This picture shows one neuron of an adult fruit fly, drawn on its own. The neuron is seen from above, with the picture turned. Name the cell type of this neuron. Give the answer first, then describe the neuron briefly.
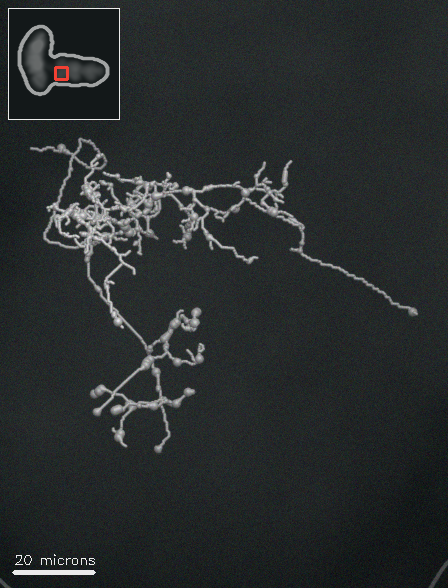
The cell type is IN14A066. It is a nerve-cord intrinsic neuron. The drawing shows no cell body. By the scale bar it is about 95 microns wide in this view. Dozens of branch ends can be seen.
